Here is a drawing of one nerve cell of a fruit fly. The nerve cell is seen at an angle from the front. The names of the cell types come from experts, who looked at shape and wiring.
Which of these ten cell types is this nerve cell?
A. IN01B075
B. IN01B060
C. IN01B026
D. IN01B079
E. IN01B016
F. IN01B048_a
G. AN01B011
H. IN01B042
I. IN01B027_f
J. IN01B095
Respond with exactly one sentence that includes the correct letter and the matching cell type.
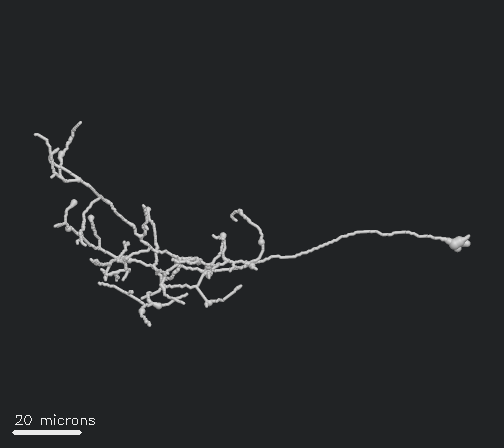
Within the options, D, IN01B079, is the nerve cell's cell type.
